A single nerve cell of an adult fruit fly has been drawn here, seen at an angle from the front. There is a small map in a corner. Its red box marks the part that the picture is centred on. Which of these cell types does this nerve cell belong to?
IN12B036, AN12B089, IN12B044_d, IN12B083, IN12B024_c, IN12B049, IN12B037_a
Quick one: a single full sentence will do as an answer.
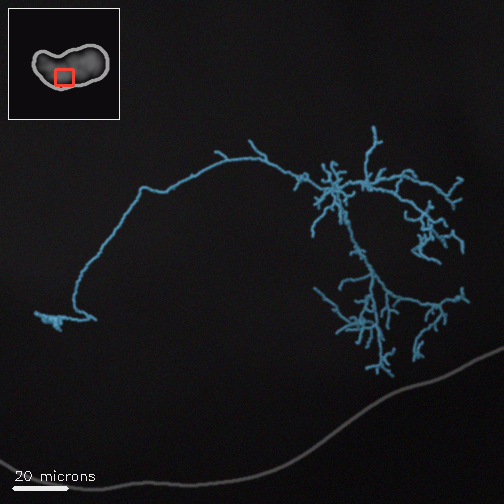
By its cell type, the nerve cell is IN12B024_c.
